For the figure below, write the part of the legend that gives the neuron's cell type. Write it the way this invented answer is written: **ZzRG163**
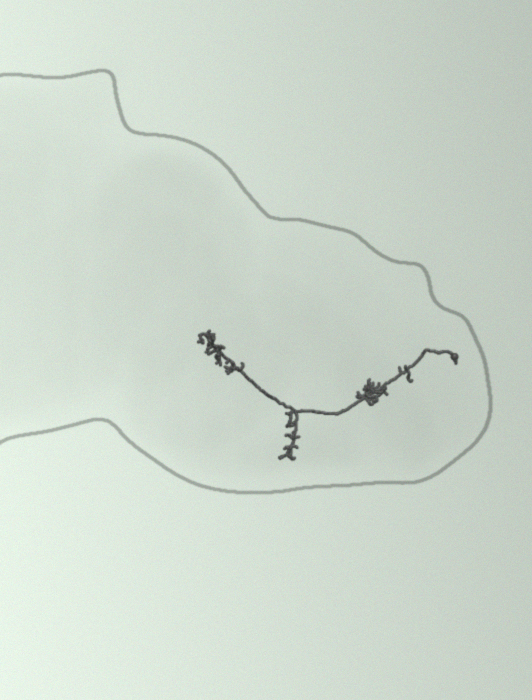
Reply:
**TmY17**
